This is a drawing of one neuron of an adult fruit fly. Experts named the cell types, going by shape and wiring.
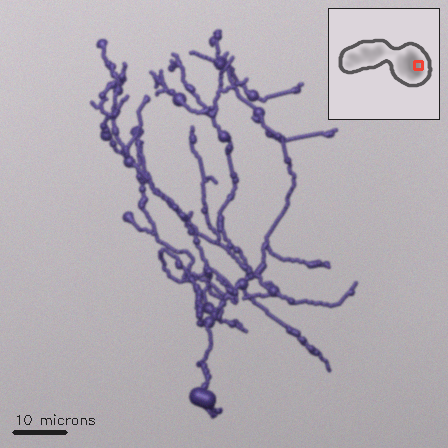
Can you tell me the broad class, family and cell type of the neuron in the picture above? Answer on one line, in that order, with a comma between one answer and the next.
central-brain intrinsic neuron, hemilineage ALl1_dorsal, CB2845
